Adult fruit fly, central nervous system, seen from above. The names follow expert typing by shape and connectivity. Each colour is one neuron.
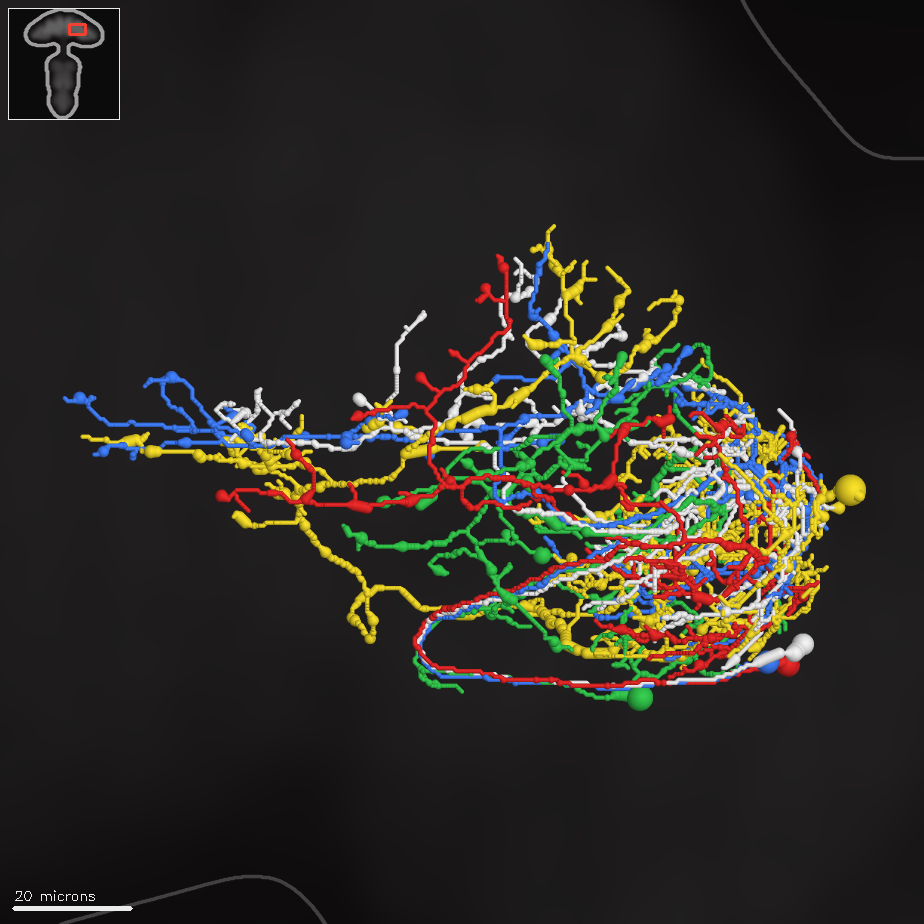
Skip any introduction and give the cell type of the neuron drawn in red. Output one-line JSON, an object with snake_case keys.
{"cell_type": "LHPV6d1"}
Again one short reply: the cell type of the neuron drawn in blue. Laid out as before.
{"cell_type": "LHPV6a1"}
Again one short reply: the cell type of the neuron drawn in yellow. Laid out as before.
{"cell_type": "LHPV2h1"}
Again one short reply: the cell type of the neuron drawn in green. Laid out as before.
{"cell_type": "CB2224"}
